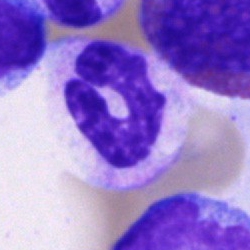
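Band neutrophil, central cell of the stained bone marrow smear. Outline smooth, roughly round. Nucleus forms a closed ring around a pale central hole. Chromatin dark purple, coarsely clumped. Nucleoli not visible.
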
